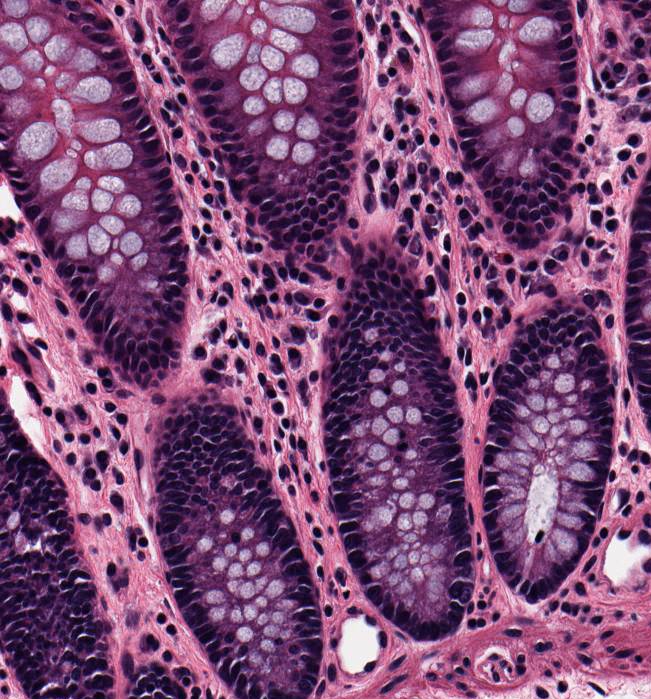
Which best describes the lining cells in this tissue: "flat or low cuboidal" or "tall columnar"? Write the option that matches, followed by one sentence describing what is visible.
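Tall columnar. The glands are lined by a single layer of columnar cells with dark, elongated nuclei crowded at the base.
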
